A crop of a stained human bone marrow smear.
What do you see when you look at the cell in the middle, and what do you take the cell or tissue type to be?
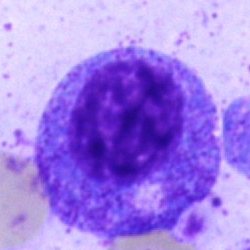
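The nucleus occupies the upper part of the cell, leaving a wider band of cytoplasm beneath it. Its chromatin is clumped into dark patches separated by paler areas. Many fine purple granules are scattered through the cytoplasm, and a pale, clear area lies in the cytoplasm just below the nucleus. The cell is a promyelocyte.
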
